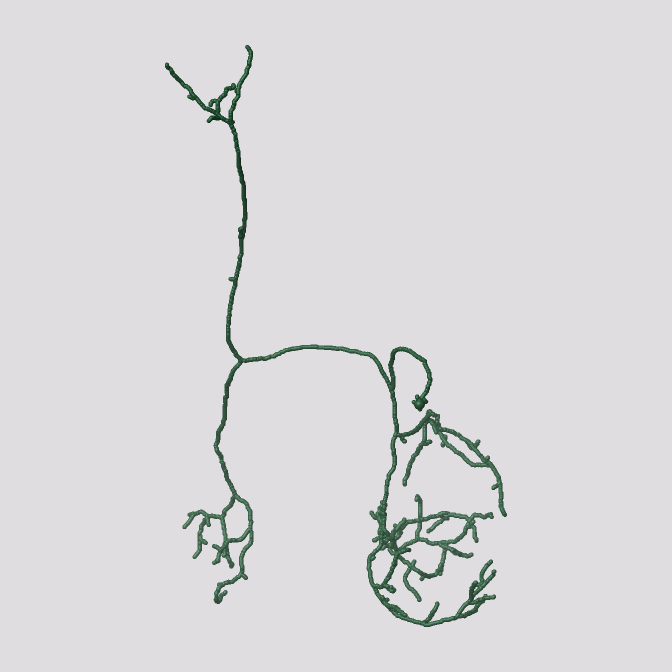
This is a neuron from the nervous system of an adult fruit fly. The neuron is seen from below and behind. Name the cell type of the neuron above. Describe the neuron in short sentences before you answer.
The cell body can be seen in the middle of the picture. Dozens of branch ends can be seen. Its broad class is nerve-cord intrinsic neuron. Its cell type is IN08B040.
